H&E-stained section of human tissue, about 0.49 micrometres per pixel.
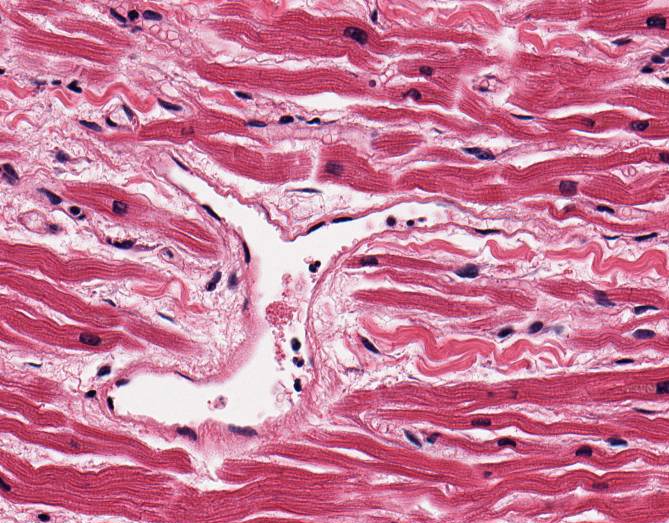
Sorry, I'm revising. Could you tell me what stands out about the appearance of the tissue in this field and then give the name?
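Striated muscle fibres fill most of the field, running mainly from left to right. Fine transverse cross-striations mark their length, and some fibres branch to join their neighbours. Between the fibres lies loose, pale pink connective tissue with scattered small dark nuclei, most conspicuous around the central vascular space. This is the atrial appendage of the heart.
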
